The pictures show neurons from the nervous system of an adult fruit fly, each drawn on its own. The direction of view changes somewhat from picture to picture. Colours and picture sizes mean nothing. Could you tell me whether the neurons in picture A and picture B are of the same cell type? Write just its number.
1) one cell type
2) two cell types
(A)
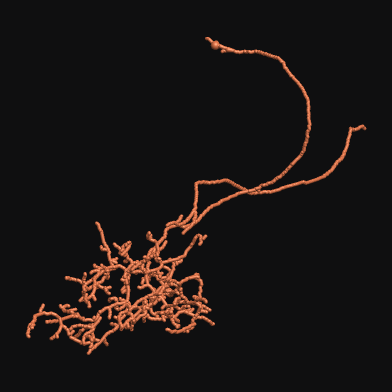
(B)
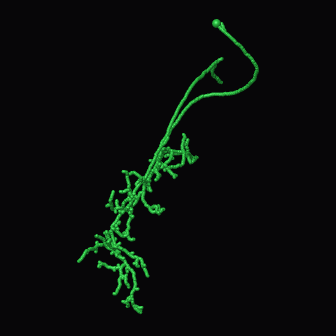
1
